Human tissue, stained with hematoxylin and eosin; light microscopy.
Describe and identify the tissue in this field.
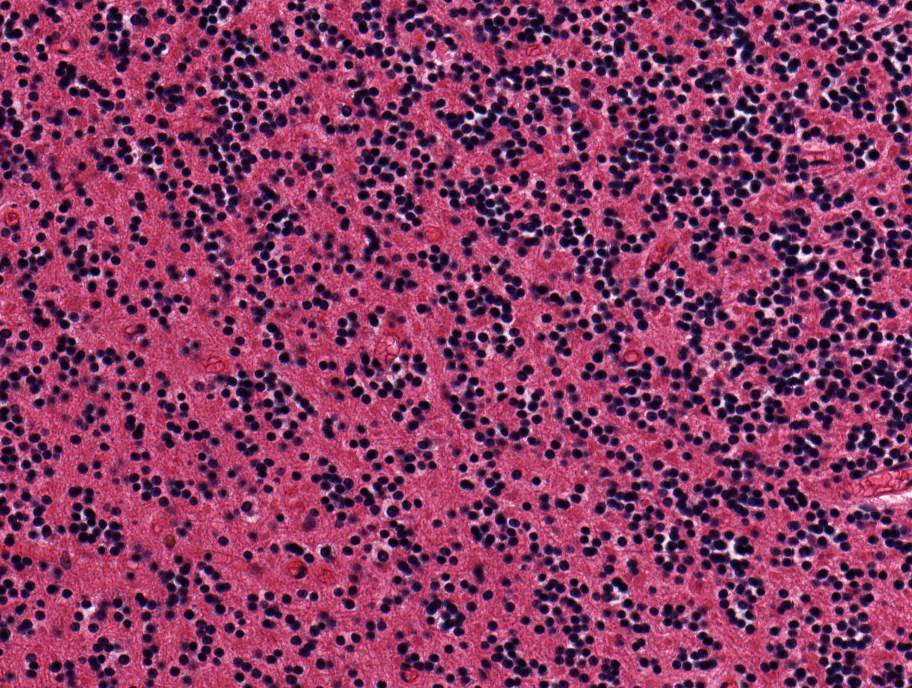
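Small, round, uniform, darkly stained nuclei crowd the whole field evenly; no layering, no lobules. Barely any cytoplasm visible. Material between nuclei pink and finely fibrillary, not coarse collagen bands. A few thin-walled small vessels holding red cells scattered; one at right edge, below middle. Tissue: cerebellum.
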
